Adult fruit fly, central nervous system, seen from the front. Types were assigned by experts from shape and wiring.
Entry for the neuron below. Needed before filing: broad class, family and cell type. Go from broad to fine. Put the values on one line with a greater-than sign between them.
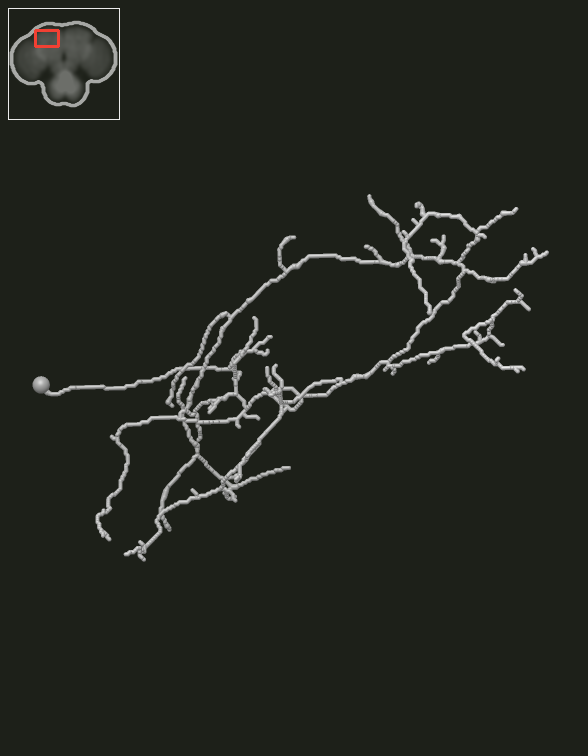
central-brain intrinsic neuron > hemilineage LHp2 > SLP322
